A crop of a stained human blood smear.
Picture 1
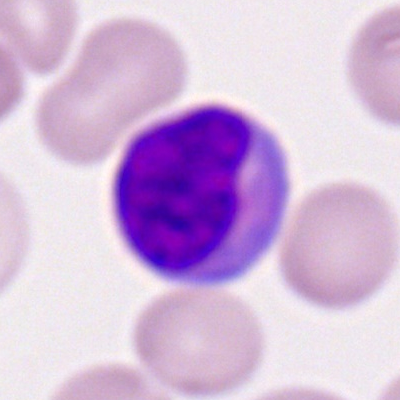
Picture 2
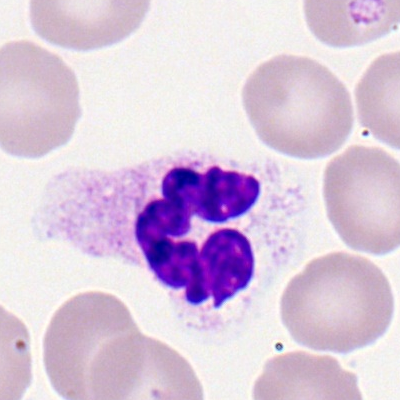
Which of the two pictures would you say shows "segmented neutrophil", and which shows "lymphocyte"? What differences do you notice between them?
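So, which is which: the lymphocyte is in picture 1, the segmented neutrophil in picture 2. Where they part company most is the nucleus: in picture 1 it has a shallow indentation on its right side, while in picture 2 it is divided into several lobes joined to one another. The cytoplasm follows suit, with the lymphocyte showing only a scant, pale blue crescent, mainly on the right, and the segmented neutrophil having plenty, pale pinkish-lilac in colour.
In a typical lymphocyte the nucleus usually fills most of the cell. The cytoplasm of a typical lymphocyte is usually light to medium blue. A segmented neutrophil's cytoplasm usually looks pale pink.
Fine pink-violet granules are scattered all through the segmented neutrophil's cytoplasm.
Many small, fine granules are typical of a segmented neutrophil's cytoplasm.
The outlines differ as well: round and smooth for the lymphocyte, irregular for the segmented neutrophil, whose cytoplasm reaches out furthest to the left. What the two share is chromatin that is dark purple and coarsely clumped, and neither nucleus shows nucleoli.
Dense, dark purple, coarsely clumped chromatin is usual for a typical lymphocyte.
The lymphocyte's cytoplasm contains no vacuoles.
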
